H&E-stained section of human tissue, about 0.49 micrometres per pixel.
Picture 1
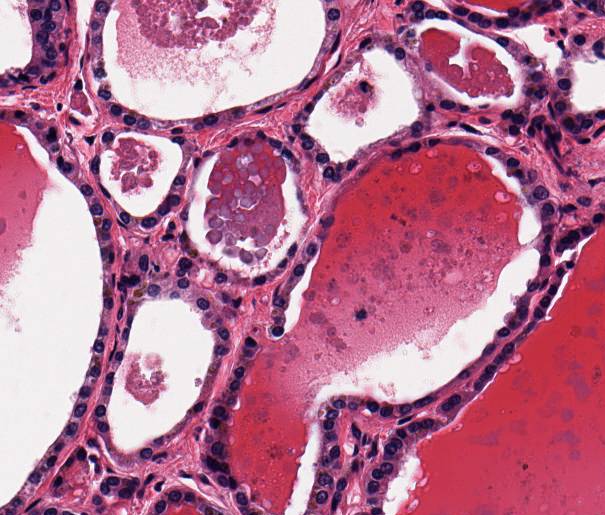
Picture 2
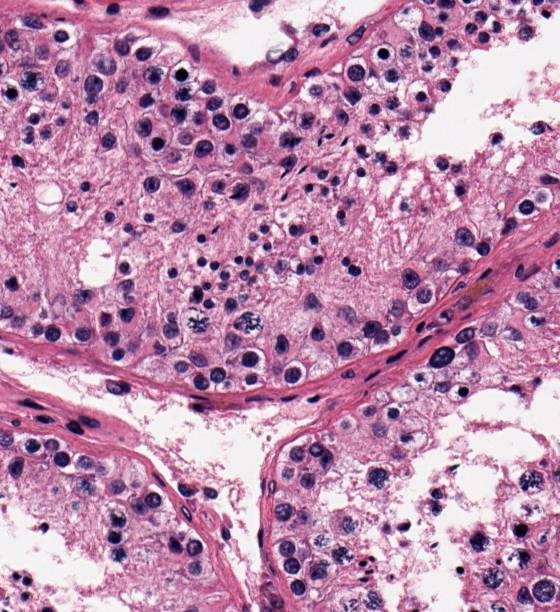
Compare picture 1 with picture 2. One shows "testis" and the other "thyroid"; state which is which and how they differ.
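Thyroid: picture 1. Testis: picture 2. Picture 1: closely packed rounded follicles of widely varying size, separated by thin pink fibrous septa with scattered elongated nuclei. Picture 2: parts of several rounded tubules, separated by thin bands of pink fibrous tissue. Follicle lining: single layer of flattened to cuboidal epithelial cells with dark round to oval nuclei. Tubule lining: stratified, several cells deep from wall to centre; large round cells with coarse, clumped or thread-like chromatin in the middle layers. Tubule boundary: thin layer of flattened cells, elongated dark nuclei running parallel to the wall.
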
